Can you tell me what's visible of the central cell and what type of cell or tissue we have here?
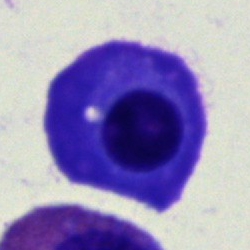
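Abundant cytoplasm forms a wide rim around the nucleus and contains a single small, round, clear vacuole just left of the nucleus; no distinct granules are seen. The outline is irregular and somewhat angular rather than smoothly round. It is a plasma cell.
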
